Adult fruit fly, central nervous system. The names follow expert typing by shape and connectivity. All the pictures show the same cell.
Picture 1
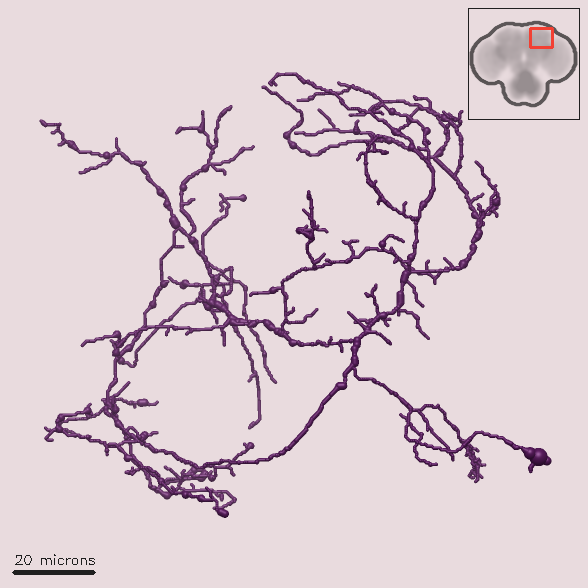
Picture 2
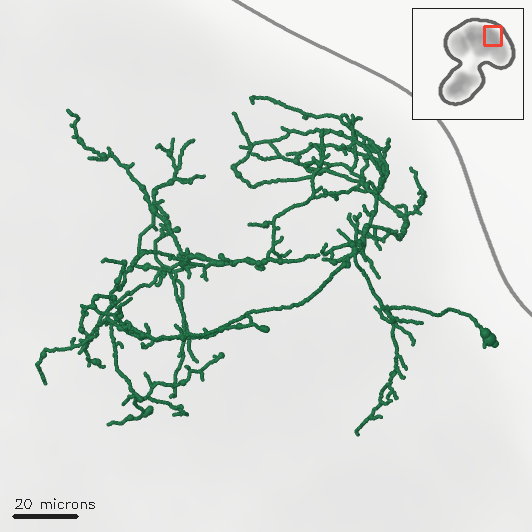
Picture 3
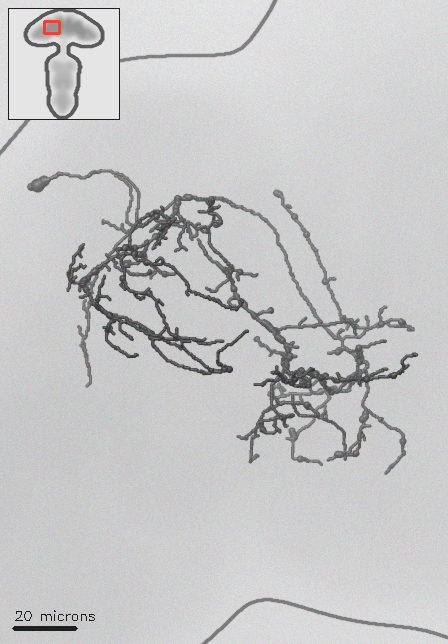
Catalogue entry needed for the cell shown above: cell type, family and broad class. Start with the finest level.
CB3908; hemilineage SLPa&l1_anterior; central-brain intrinsic neuron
